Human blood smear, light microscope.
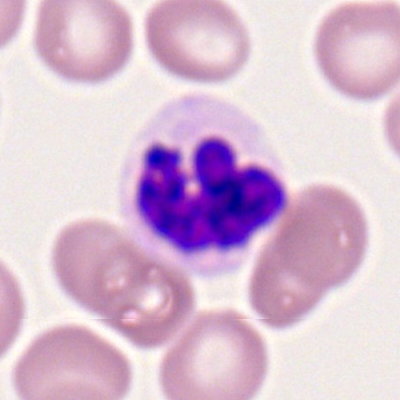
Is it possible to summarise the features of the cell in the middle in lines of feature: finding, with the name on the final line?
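Outline: round and smooth
Nucleus: split into several connected lobes
Chromatin: dark purple, coarsely clumped
Cytoplasm: pale lilac, widest rim above the nucleus
Name: segmented neutrophil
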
